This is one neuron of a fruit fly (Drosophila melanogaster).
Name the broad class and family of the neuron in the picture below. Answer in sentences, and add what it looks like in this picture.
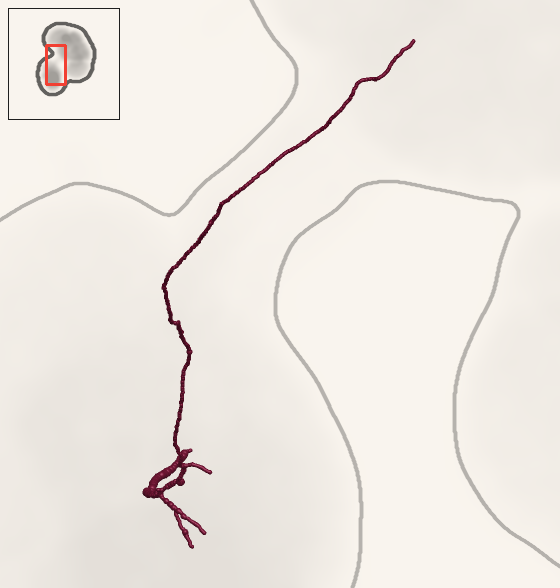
Its broad class is sensory neuron ascending to the brain. The name of its family is class mechanosensory proprioceptive. In this view it is taller than it is wide.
